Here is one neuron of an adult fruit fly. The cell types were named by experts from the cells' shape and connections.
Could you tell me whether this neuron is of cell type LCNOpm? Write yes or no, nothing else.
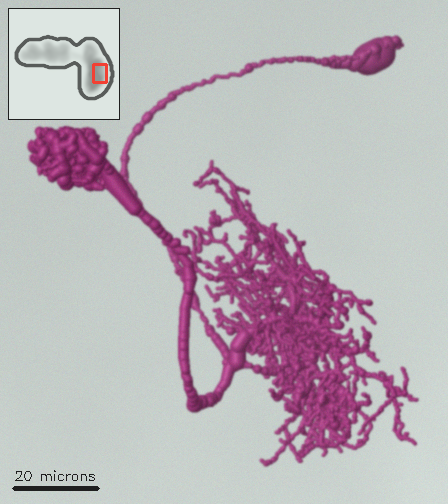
yes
